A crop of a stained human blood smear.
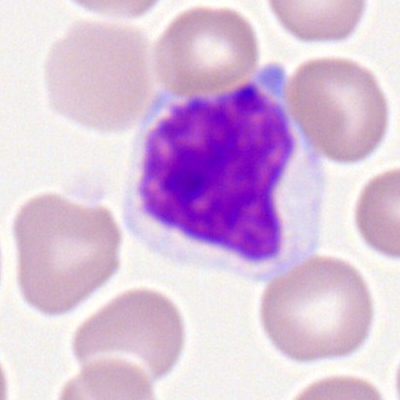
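Lymphocyte, the central cell in a stained human blood smear. Its nucleus fills most of the cell, with dark purple, coarsely clumped chromatin. The surrounding cytoplasm is pale blue, its rim widest on the right and lower side of the nucleus.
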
